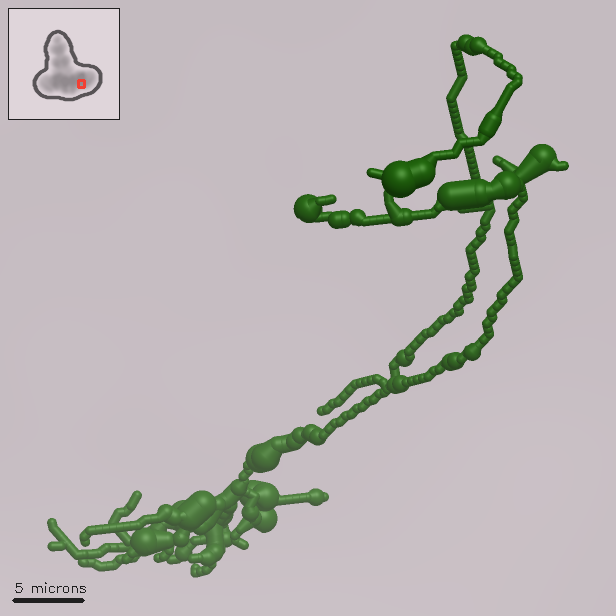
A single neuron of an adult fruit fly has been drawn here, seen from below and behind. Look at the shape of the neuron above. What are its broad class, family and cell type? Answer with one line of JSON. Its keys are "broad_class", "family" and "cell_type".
{"broad_class": "optic-lobe intrinsic neuron", "family": "T", "cell_type": "T5c"}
